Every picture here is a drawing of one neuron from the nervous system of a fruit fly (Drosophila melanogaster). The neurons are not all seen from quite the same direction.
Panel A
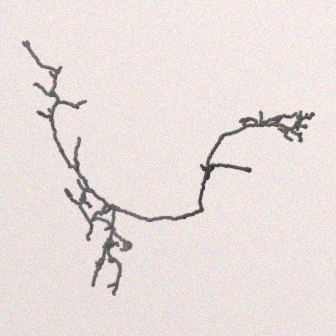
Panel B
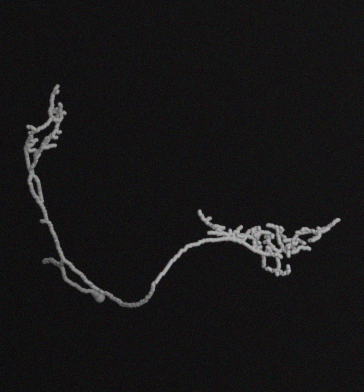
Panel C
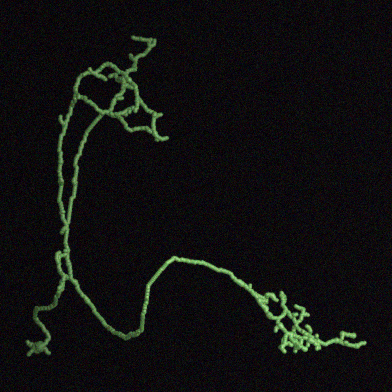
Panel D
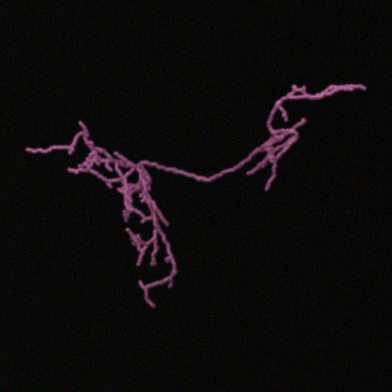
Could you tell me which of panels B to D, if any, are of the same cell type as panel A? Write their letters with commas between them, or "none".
B, C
